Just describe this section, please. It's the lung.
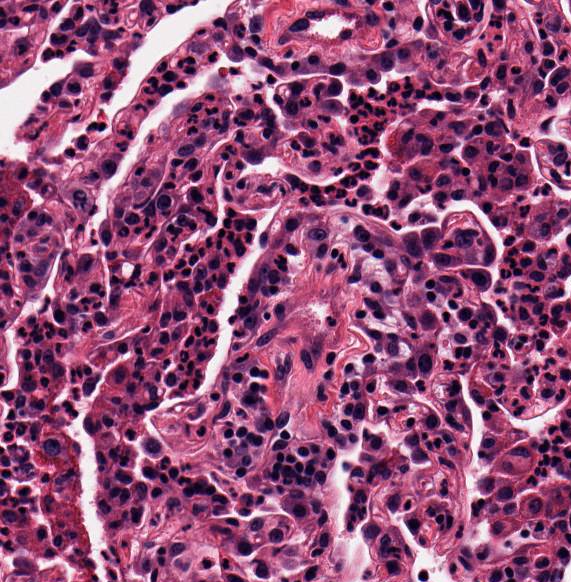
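Densely cellular tissue fills the field, broken by narrow, branching, slit-like clear spaces, not wide open ones. Plump cuboidal cells with large round nuclei, a moderate rim of pink cytoplasm line and bulge into them. Centrally, loose, pale pink stroma contains spindle-shaped cells with elongated nuclei.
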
